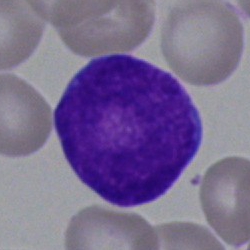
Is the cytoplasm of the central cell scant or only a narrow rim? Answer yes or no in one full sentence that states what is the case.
Yes, what cytoplasm the cell has forms just a thin rim.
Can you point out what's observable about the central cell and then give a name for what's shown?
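The middle cell has a rounded but slightly angular outline, with some flattened sides, and a smooth edge without projections. A paler, lilac area lies in the centre of the nucleus. No vacuoles are seen in the cell. The cell is a blast.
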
